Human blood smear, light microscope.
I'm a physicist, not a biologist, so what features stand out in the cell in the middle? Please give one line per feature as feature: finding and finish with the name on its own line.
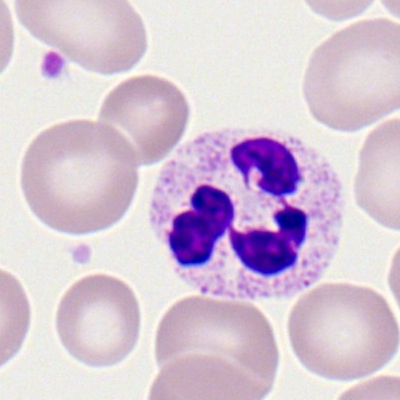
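Nuclear lobes: several, separate, joined by thin strands
Nucleoli: none visible in the lobes
Cytoplasm: filled with fine, small lilac-pink granules
Vacuoles: none seen in cytoplasm
Cell type: segmented neutrophil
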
